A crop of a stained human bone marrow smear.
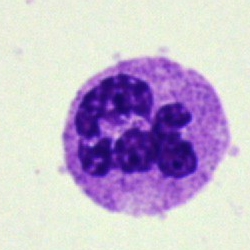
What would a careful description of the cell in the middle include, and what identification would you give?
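The nucleus here breaks into several separate lobes, and the chromatin is dark purple and coarsely clumped. There's plenty of pinkish-lilac cytoplasm, with fine lilac granules spread evenly through it. That's a segmented neutrophil.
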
